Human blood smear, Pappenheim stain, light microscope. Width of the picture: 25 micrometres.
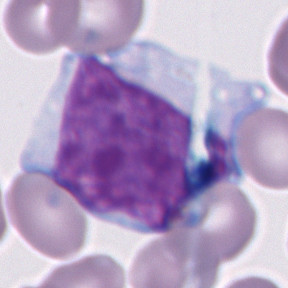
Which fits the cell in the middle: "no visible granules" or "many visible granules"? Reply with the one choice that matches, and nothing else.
No visible granules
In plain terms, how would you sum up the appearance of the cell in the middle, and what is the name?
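Most of the cytoplasm lies to the right of the nucleus, which is roughly four-sided with fairly straight edges. The chromatin is patchy, darker purple clumps lying between paler areas. The cytoplasm is pale blue. This cell is a myeloblast.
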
